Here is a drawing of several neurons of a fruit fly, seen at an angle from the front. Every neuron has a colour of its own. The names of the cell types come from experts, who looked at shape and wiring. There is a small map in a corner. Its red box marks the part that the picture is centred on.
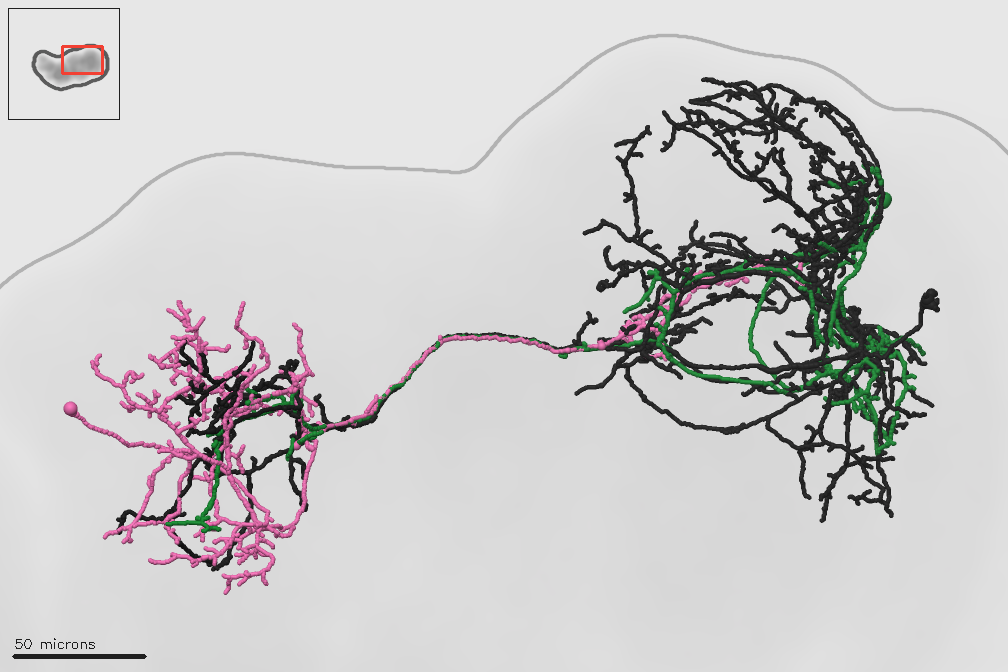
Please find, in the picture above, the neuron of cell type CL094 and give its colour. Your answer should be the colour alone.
black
